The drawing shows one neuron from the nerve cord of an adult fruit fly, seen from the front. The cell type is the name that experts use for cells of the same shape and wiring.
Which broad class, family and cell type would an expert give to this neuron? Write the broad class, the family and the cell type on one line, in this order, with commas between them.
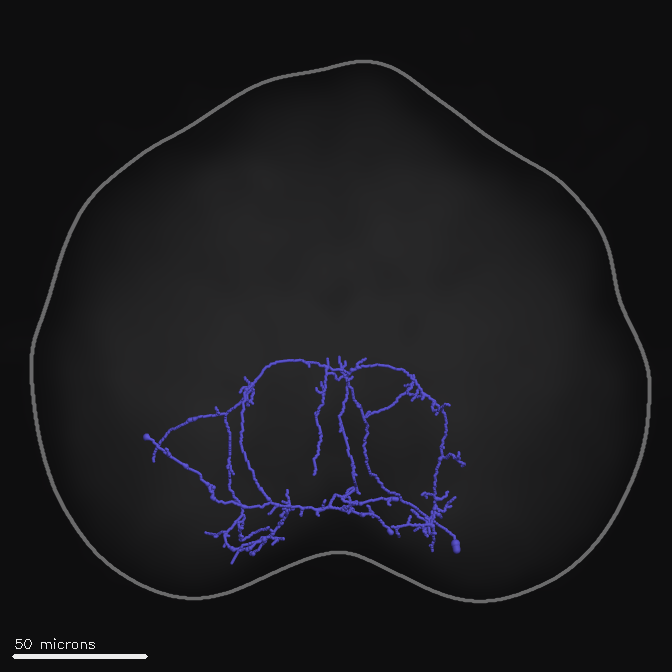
nerve-cord intrinsic neuron, hemilineage 12B, IN12B075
